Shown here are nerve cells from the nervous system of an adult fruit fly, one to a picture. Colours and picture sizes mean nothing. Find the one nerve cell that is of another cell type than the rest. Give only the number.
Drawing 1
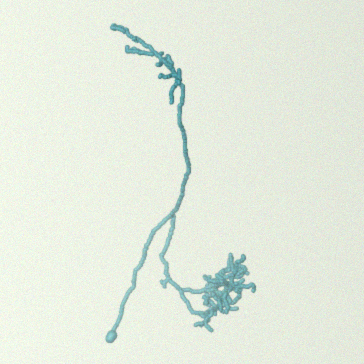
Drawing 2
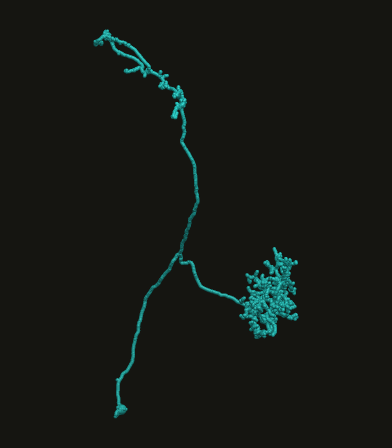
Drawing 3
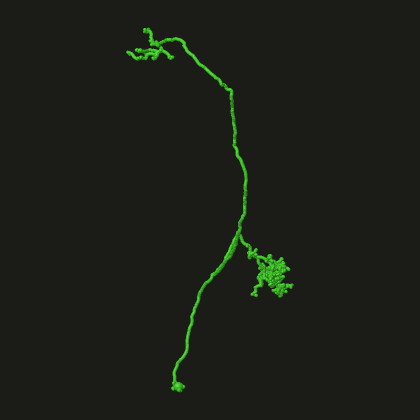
3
